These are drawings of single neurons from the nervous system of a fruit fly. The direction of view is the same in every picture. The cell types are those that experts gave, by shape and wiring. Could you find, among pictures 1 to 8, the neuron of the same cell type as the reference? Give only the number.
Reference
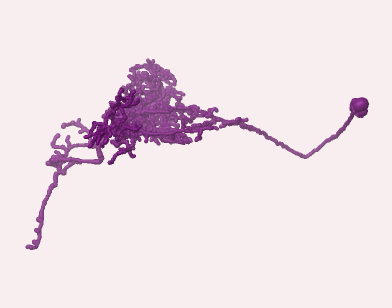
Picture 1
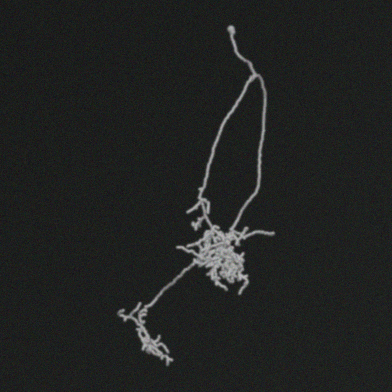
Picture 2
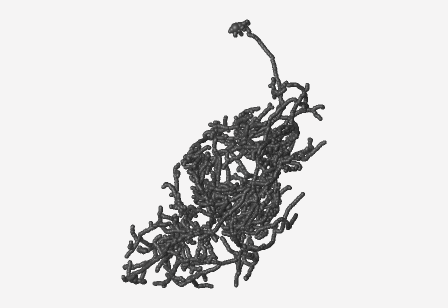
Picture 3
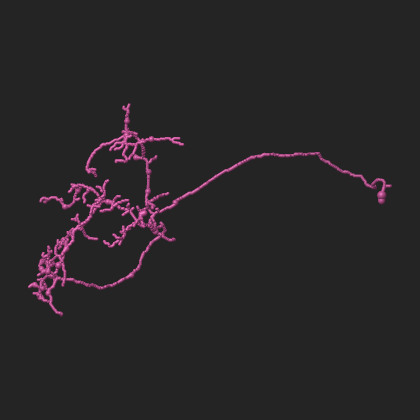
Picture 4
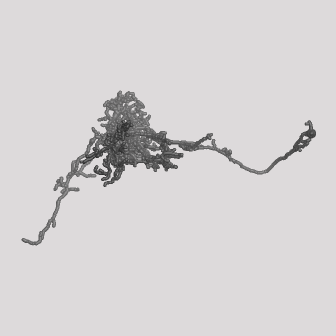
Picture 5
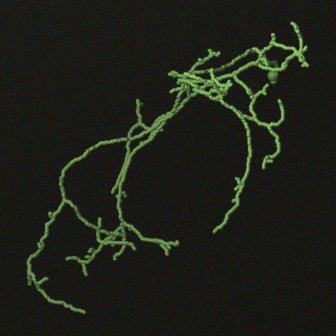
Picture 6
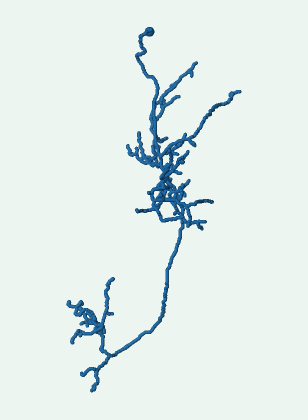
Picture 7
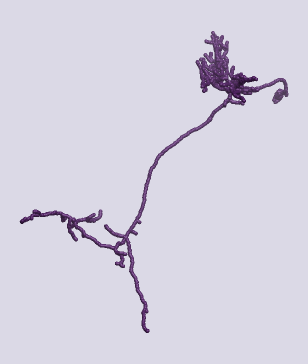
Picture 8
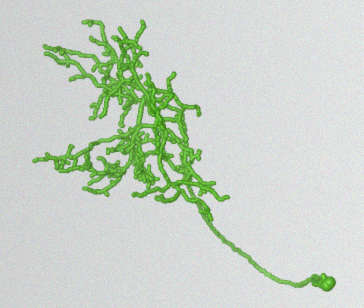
4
